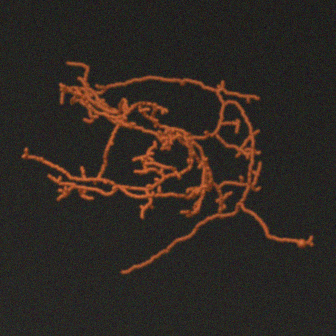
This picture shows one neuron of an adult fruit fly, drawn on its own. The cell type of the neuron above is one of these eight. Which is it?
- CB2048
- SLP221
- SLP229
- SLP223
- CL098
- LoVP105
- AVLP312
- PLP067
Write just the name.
SLP229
